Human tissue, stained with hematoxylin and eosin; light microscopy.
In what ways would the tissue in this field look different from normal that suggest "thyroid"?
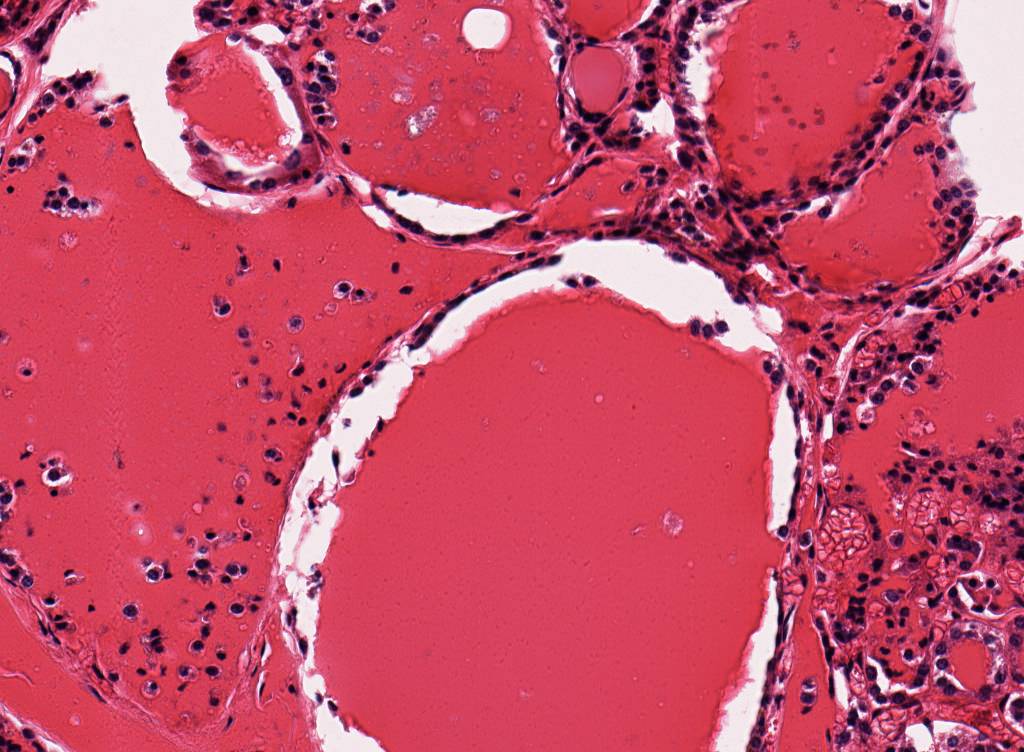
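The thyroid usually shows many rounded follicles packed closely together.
In this field, smaller follicles crowd together in the upper right, and the stroma between follicles is scant, forming only thin pink fibrous septa; both fit that close packing.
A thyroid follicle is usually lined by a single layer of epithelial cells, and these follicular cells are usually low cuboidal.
Here each follicle has a single-layered lining of flattened to low cuboidal cells with small dark nuclei, which goes with the thyroid.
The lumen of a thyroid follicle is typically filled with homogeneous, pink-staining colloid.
What does not match is the large follicle on the left, whose pink material holds many scattered free-floating cells.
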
